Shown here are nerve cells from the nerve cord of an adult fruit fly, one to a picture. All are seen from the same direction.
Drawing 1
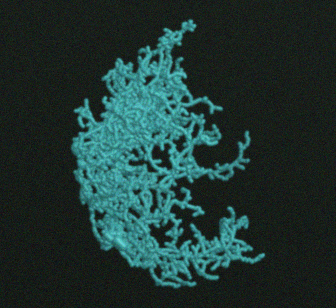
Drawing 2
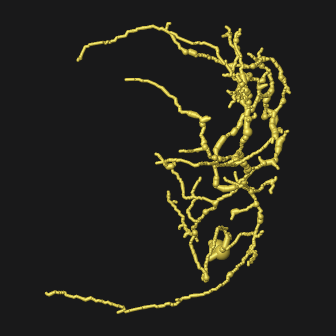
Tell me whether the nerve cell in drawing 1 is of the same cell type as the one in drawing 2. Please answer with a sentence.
They are of the same cell type.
